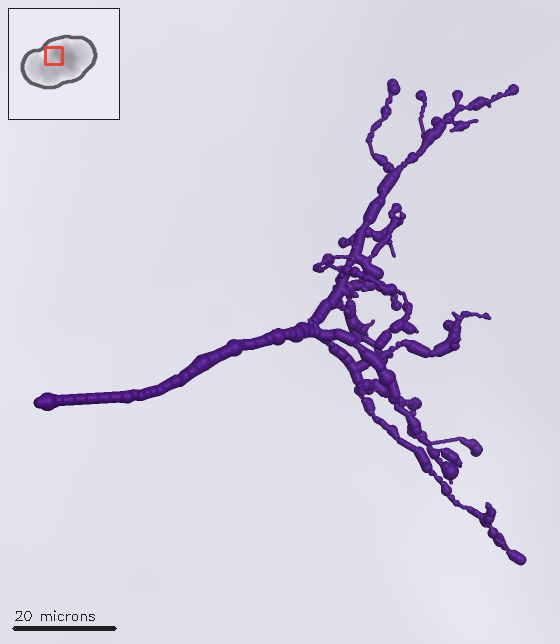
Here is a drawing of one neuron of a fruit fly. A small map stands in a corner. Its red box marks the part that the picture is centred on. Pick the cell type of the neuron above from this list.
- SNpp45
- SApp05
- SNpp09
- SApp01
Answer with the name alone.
SNpp09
